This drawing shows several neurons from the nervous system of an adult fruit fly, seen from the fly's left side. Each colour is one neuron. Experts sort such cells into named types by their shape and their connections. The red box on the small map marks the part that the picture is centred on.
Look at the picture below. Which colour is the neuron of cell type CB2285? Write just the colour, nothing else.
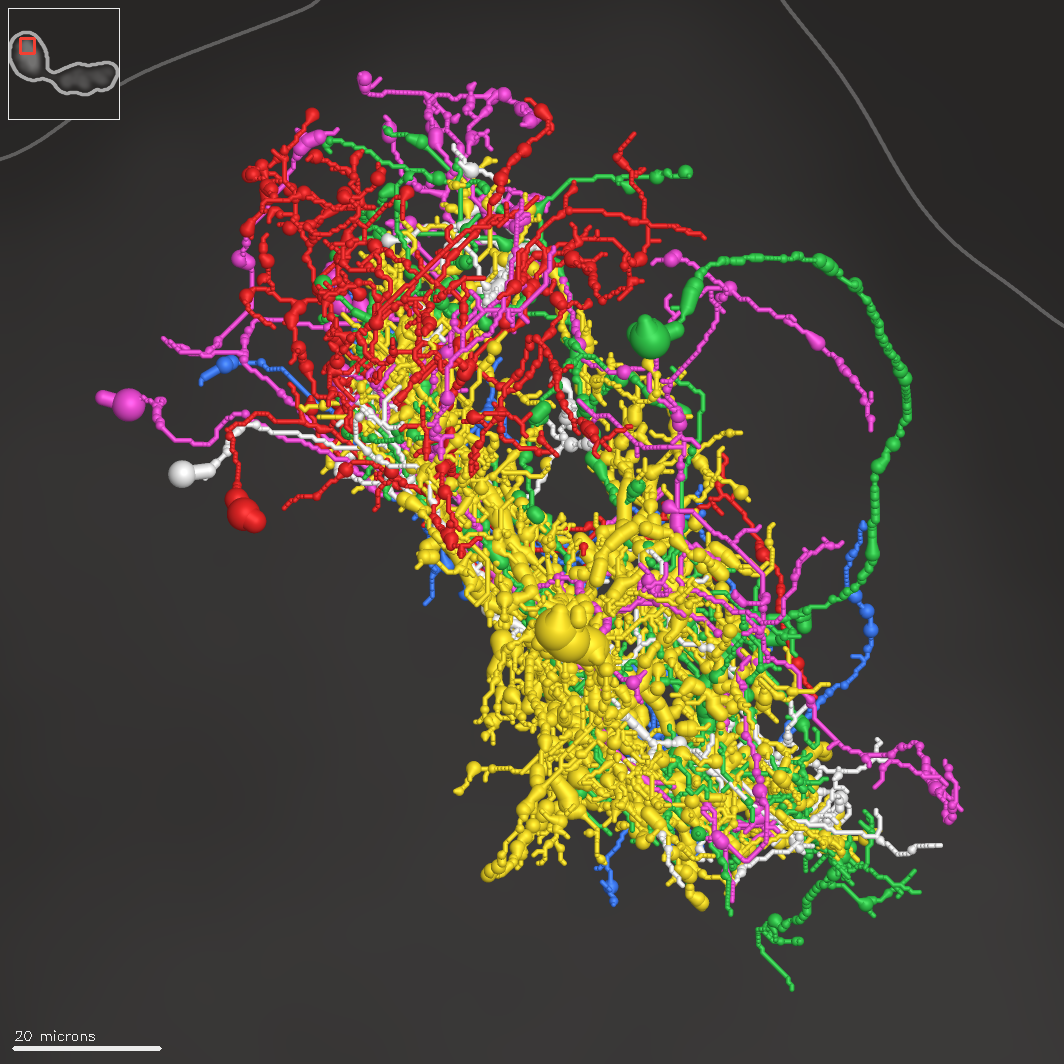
white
